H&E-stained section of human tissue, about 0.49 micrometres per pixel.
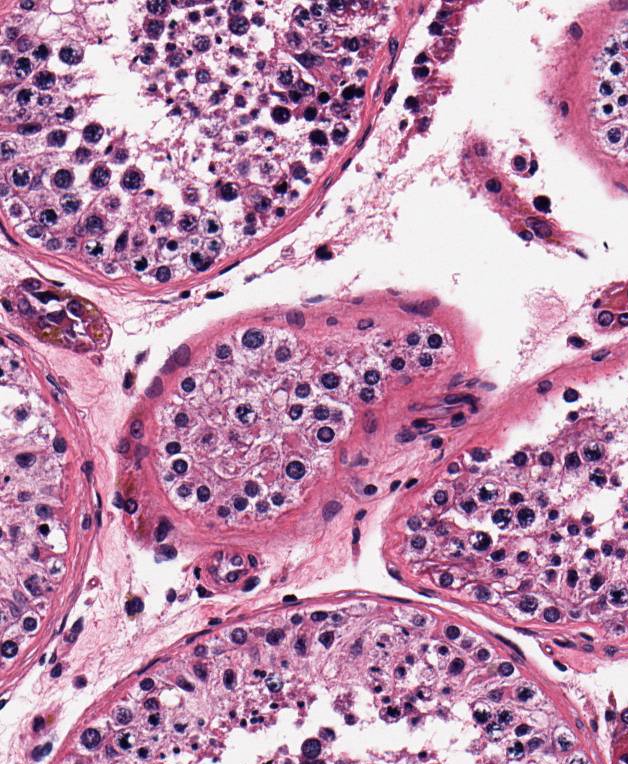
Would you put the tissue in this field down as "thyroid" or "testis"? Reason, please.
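It's testis rather than thyroid. The surrounding tubules, I see, are packed with many layers of cells, many of them with large round nuclei and coarse dark chromatin.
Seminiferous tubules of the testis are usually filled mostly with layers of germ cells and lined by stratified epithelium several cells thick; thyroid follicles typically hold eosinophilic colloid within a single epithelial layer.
The central tubule holds fewer cells, with pale vacuolated cytoplasm between scattered round nuclei.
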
